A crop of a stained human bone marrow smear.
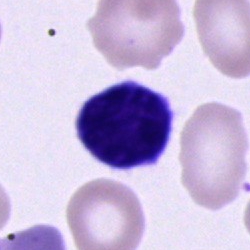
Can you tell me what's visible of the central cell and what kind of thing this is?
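Looking at the outline first, it is roughly round and smooth, and the surface shows no projections. Around the nucleus I see little or no cytoplasm. The chromatin is dense and stains very dark purple. So this is a lymphocyte.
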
